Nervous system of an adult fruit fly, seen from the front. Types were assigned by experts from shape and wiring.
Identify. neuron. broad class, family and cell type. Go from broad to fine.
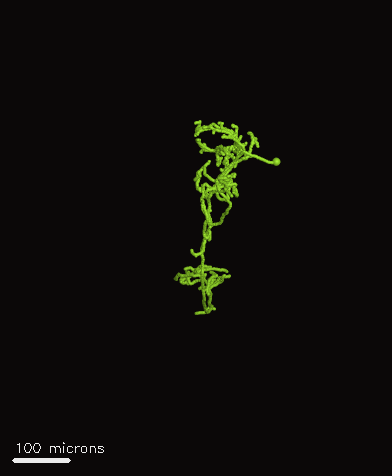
descending neuron; hemilineage WEDd1; DNa08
